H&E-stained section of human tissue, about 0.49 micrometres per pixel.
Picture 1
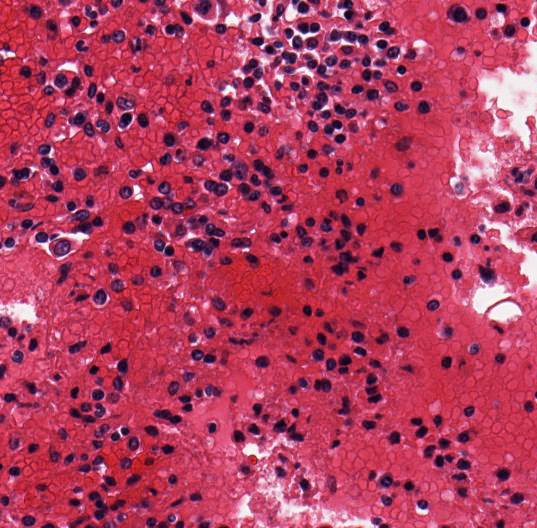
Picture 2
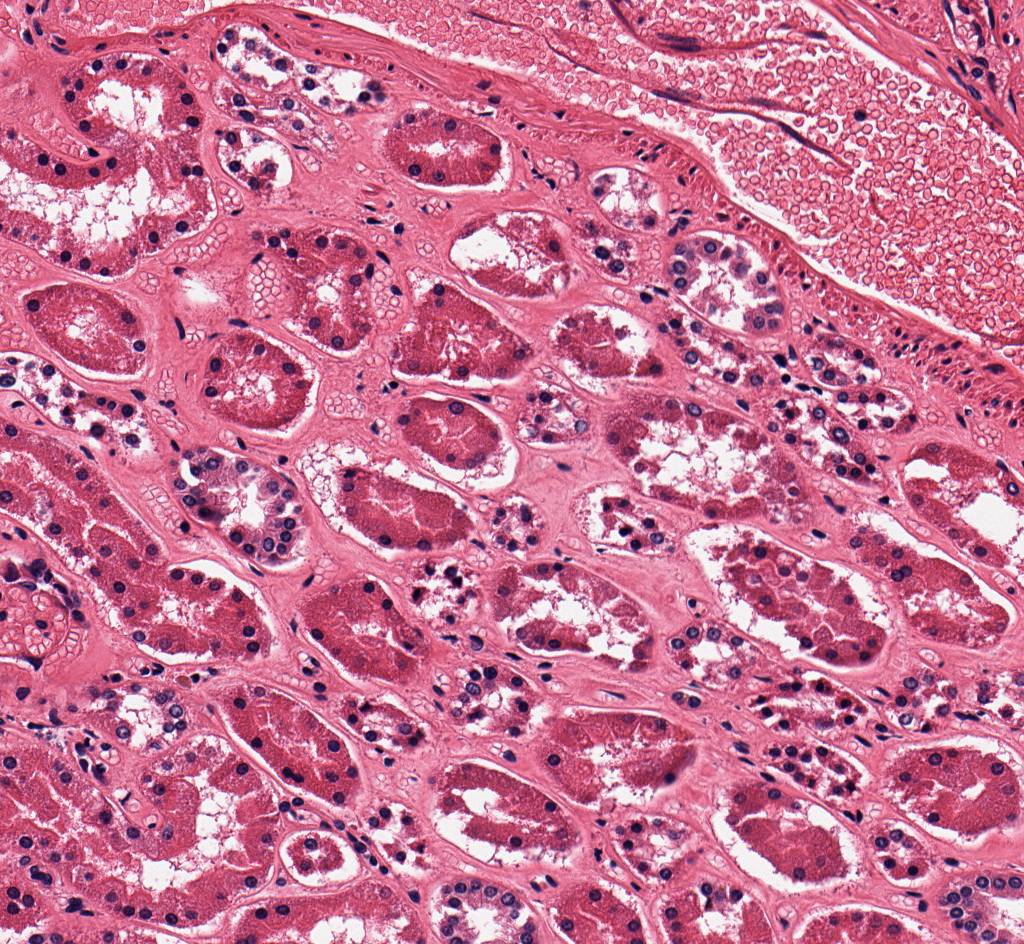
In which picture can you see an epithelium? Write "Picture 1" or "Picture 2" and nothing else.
Picture 2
